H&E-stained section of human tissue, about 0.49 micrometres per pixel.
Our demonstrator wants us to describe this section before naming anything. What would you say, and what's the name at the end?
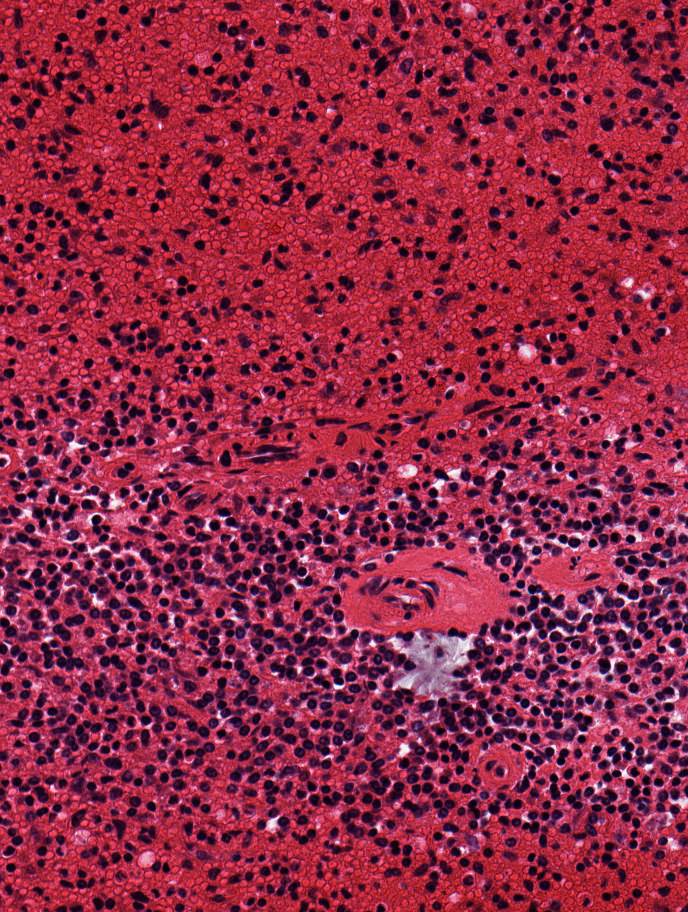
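Lower half crowded with lymphocytes: small round dense nuclei, scant cytoplasm. Near centre, in this zone, small vessel, thick pink concentric wall. Lower right: second small round vessel profile, pink wall. Mid-field: roughly horizontal pink band with elongated spindle-shaped nuclei, between the two zones. Spleen.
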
